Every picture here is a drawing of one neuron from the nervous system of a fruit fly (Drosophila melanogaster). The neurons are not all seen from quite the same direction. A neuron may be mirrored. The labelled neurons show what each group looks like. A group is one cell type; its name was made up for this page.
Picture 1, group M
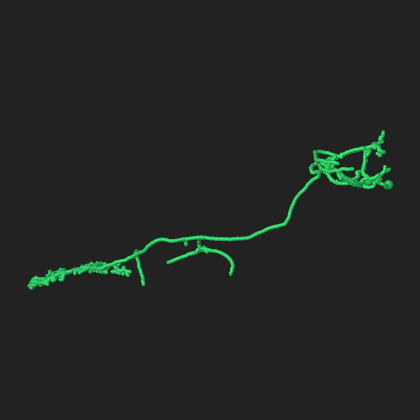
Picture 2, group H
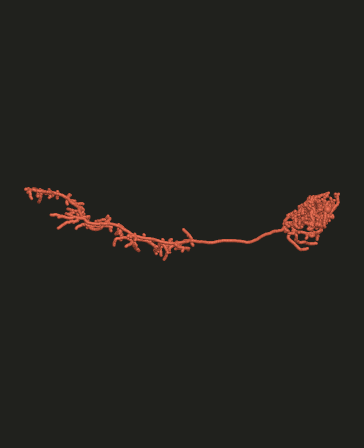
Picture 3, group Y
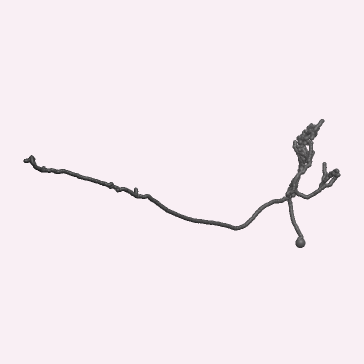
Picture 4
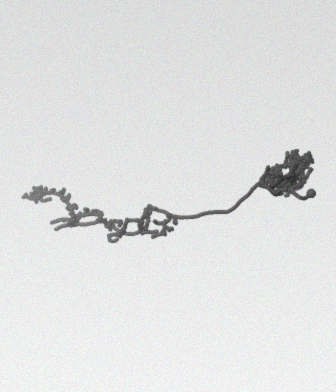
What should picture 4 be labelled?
group H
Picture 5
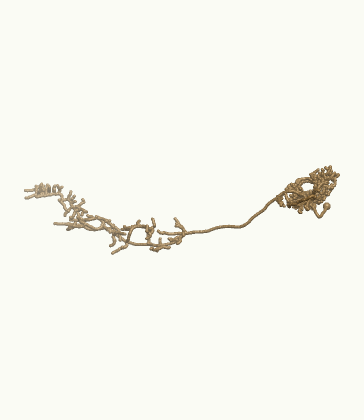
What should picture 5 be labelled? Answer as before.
group H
